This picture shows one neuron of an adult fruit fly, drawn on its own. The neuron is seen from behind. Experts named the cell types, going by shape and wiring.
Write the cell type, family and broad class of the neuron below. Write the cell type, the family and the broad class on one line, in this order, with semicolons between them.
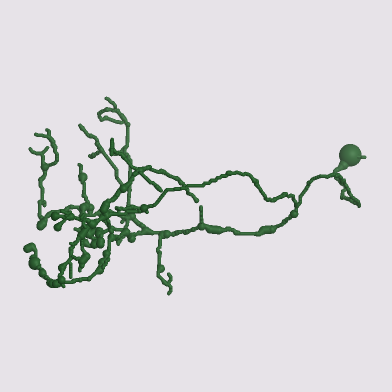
IN09A046; hemilineage 09A; nerve-cord intrinsic neuron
